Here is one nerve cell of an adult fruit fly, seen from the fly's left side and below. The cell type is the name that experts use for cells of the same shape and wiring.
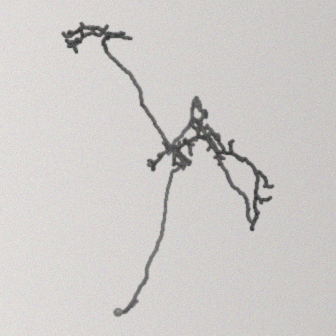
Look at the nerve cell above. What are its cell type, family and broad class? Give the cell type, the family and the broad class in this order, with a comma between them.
CL018, hemilineage SIPa1_ventral, central-brain intrinsic neuron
